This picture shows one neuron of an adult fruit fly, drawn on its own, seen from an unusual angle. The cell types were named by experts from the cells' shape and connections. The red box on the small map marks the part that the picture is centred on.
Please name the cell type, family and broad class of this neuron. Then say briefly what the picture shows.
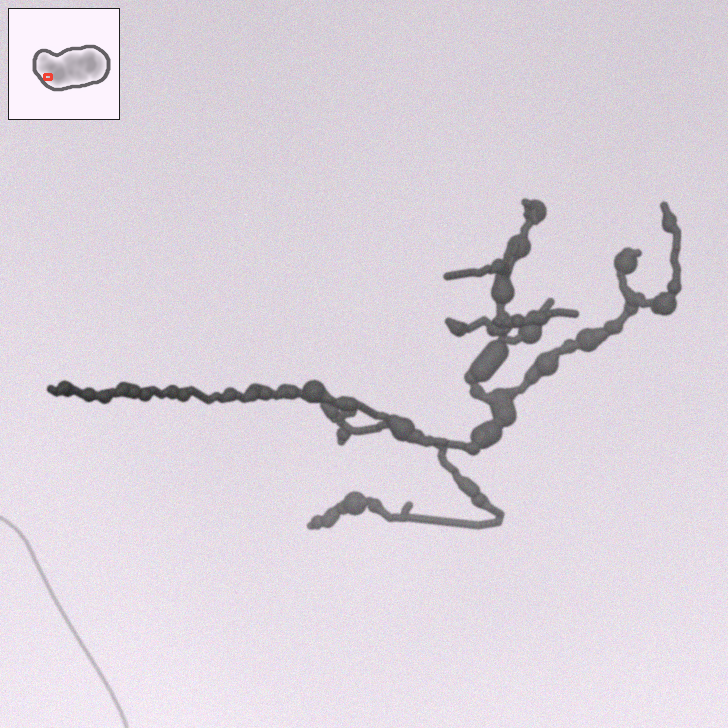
Its cell type is SNta38. The name of its family is class mechanosensory tactile. It is a sensory neuron entering the nerve cord. The drawing shows no cell body. In this view it is wider than it is tall.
